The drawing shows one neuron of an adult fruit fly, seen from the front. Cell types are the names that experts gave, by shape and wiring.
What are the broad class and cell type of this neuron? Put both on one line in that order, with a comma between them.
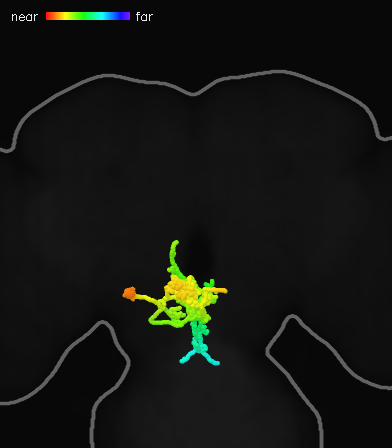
central-brain intrinsic neuron, PRW068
